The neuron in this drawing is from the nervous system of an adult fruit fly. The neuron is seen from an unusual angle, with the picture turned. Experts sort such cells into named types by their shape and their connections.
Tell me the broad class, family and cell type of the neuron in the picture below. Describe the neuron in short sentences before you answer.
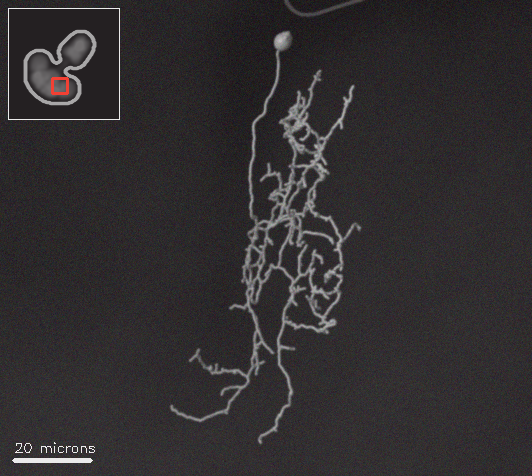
The cell body can be seen at the top of the picture. From top to bottom in the picture it spans about 110 microns. The picture shows dozens of branch ends. This is an optic-lobe intrinsic neuron. The family is Li. It is of cell type Li18a.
